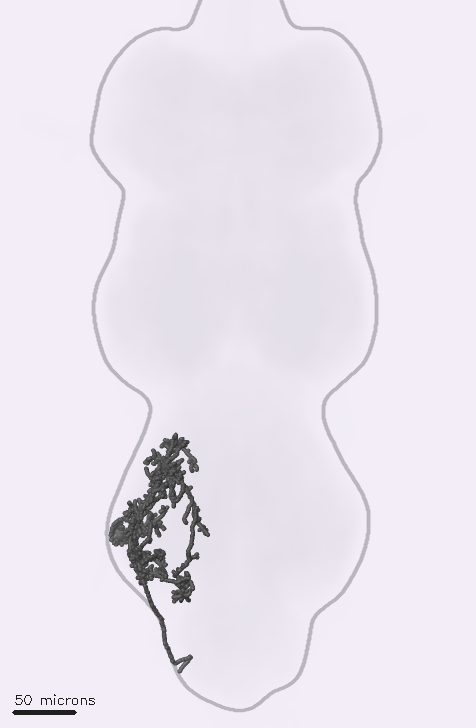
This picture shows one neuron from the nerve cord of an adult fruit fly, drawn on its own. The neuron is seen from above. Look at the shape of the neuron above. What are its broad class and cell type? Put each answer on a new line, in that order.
motor neuron of the nerve cord
Sternal anterior rotator MN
